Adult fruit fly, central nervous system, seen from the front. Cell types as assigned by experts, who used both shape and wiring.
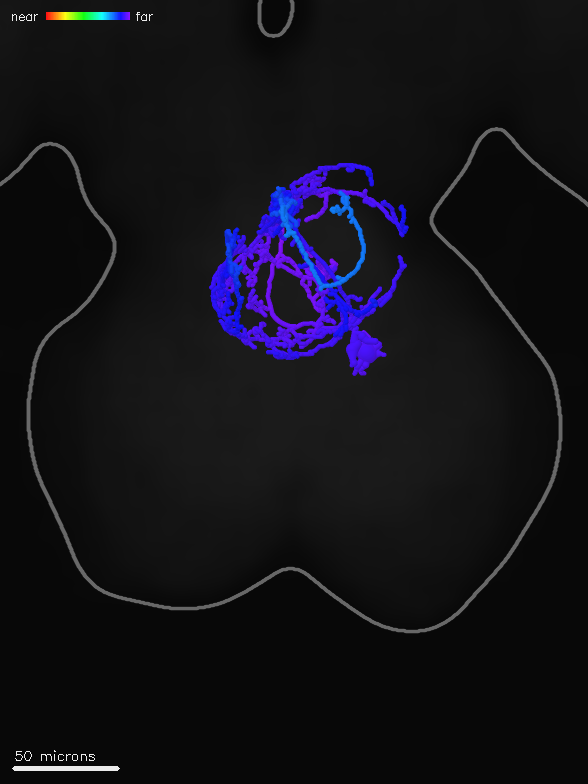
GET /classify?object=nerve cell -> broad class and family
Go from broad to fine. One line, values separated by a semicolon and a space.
efferent neuron of the nerve cord; hemilineage 00B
